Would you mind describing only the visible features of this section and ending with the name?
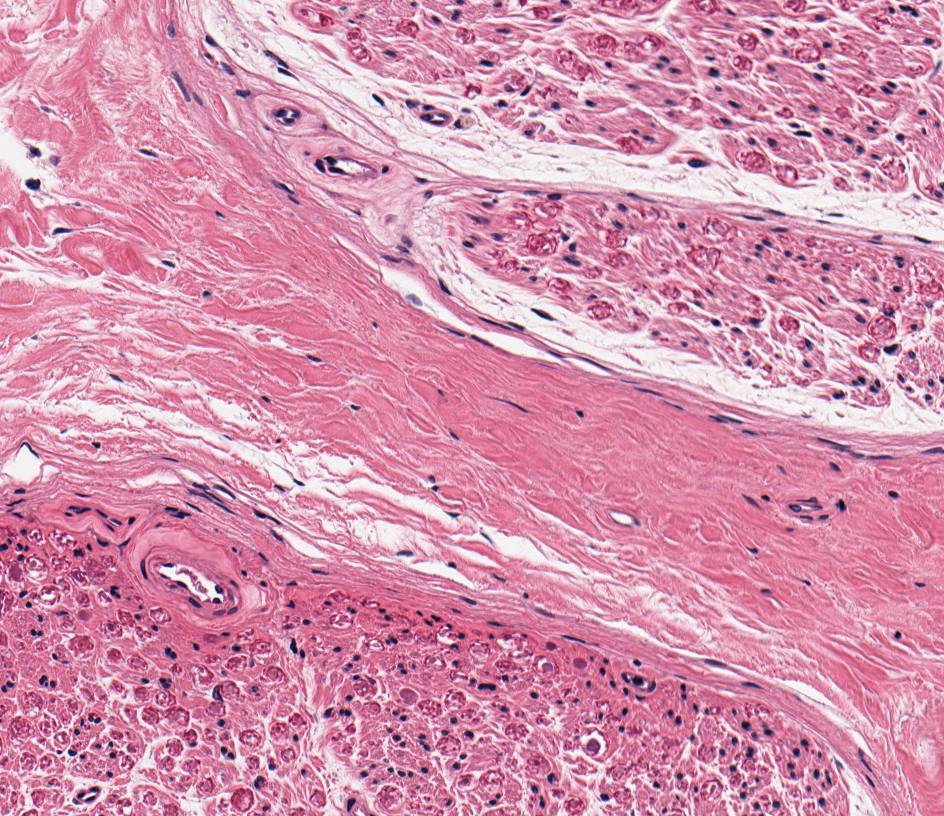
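Two nerve fascicles, top right and bottom left. Between them, a broad band of dense connective tissue running diagonally from upper left to lower right: wavy pink collagen, sparse spindle-shaped nuclei. Fibres in both fascicles cut across, as small round profiles with pink centres and pale rims. Each fascicle edged by a thin layered sheath of flattened cells with elongated dark nuclei. Tibial nerve.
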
